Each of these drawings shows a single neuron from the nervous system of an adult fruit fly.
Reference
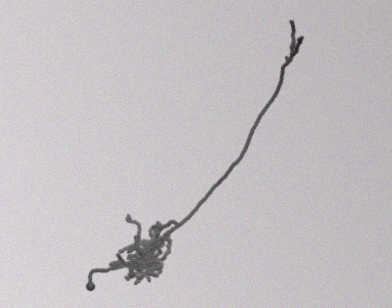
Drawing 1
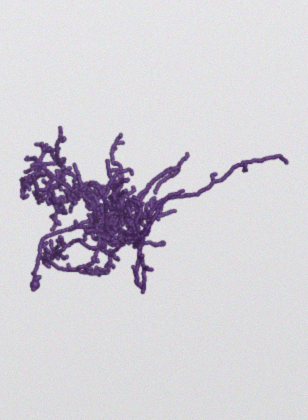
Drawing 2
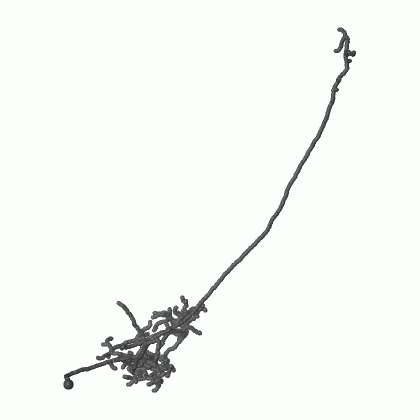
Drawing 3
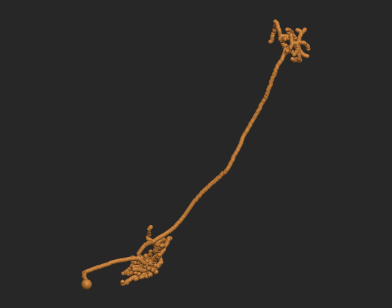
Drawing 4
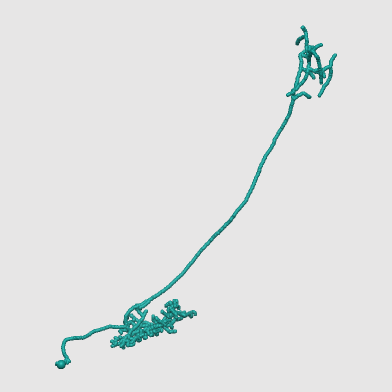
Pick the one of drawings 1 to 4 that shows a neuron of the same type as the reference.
Drawing 2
